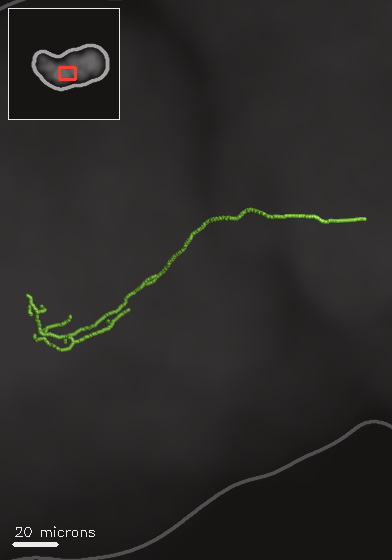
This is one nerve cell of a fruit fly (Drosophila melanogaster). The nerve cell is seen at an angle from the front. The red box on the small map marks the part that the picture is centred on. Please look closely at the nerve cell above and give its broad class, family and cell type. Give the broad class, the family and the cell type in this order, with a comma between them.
sensory neuron entering the nerve cord, class gustatory, WG2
